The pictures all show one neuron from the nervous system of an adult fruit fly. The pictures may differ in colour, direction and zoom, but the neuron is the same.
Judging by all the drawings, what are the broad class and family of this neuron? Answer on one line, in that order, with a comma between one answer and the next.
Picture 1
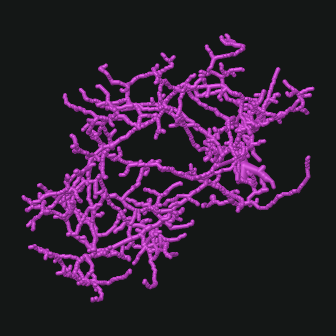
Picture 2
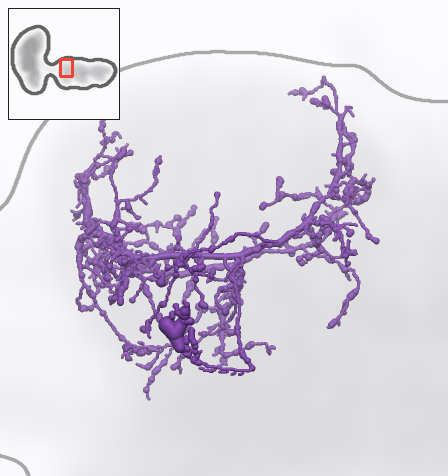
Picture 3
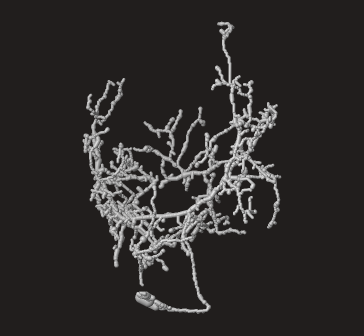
nerve-cord intrinsic neuron, hemilineage 13A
